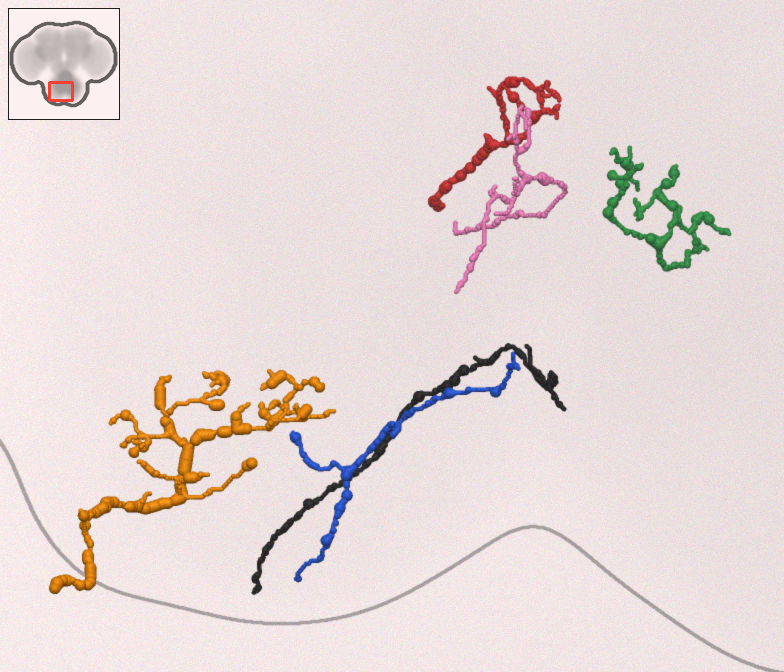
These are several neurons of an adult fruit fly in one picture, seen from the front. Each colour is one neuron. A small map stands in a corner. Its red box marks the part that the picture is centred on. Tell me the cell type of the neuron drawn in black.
SNta43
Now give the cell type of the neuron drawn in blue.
SNta35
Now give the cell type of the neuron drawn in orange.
SNta30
